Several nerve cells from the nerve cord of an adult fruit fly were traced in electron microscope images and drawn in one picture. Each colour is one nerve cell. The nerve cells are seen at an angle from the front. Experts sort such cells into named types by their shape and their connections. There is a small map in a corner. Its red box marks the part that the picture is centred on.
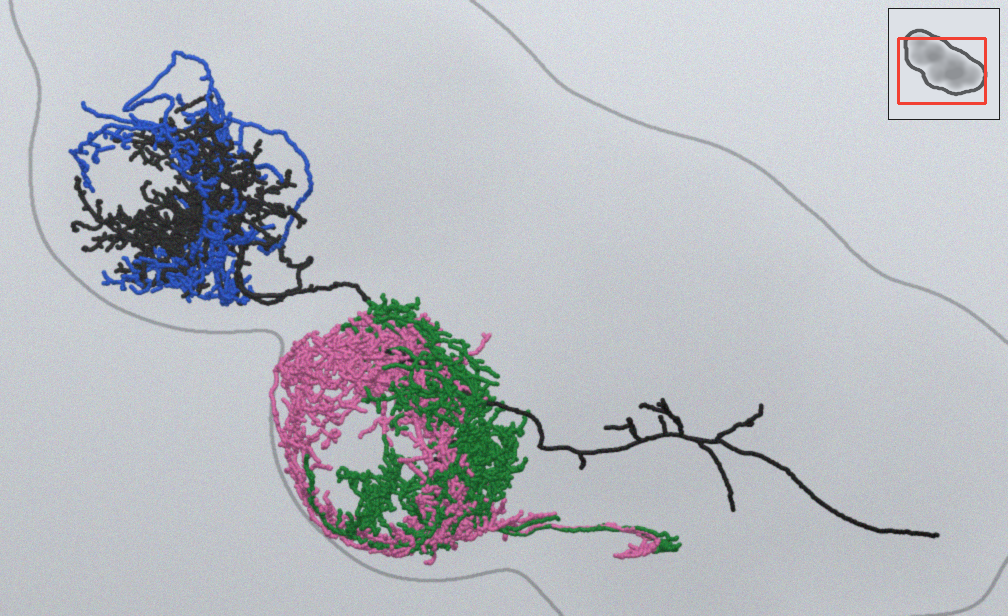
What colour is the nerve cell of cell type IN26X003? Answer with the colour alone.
blue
